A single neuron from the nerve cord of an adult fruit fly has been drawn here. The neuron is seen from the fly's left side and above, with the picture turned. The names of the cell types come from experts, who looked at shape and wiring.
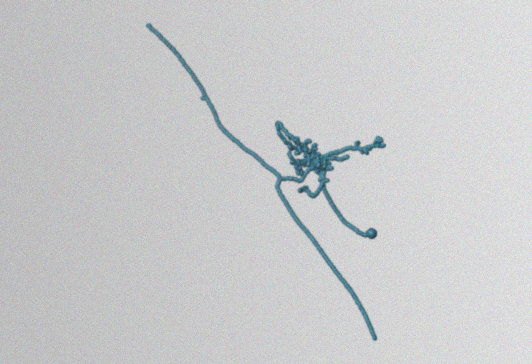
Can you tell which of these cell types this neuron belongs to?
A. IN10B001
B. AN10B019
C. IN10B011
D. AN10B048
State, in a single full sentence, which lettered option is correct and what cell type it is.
Option D, AN10B048, is the cell type of the neuron.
